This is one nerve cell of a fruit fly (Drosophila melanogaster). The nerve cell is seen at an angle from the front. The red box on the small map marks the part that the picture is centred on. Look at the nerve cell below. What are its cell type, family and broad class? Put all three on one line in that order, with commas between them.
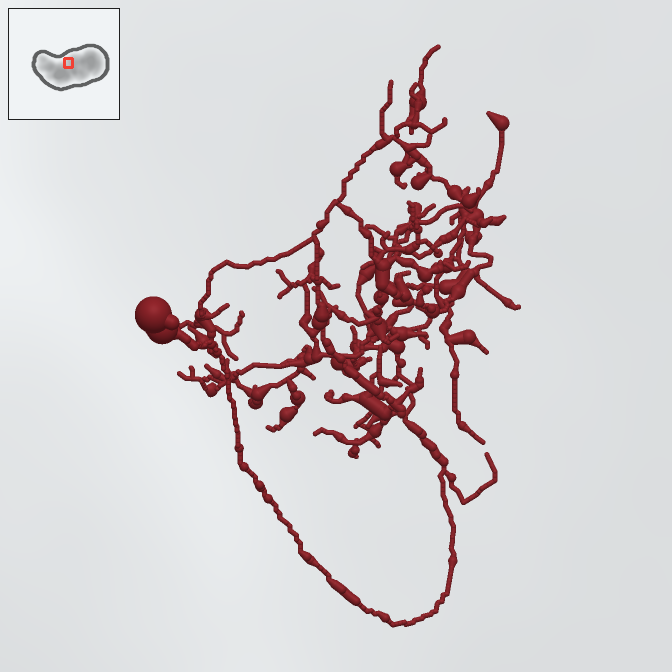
LHAV4a4, hemilineage VLPl4_dorsal, central-brain intrinsic neuron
